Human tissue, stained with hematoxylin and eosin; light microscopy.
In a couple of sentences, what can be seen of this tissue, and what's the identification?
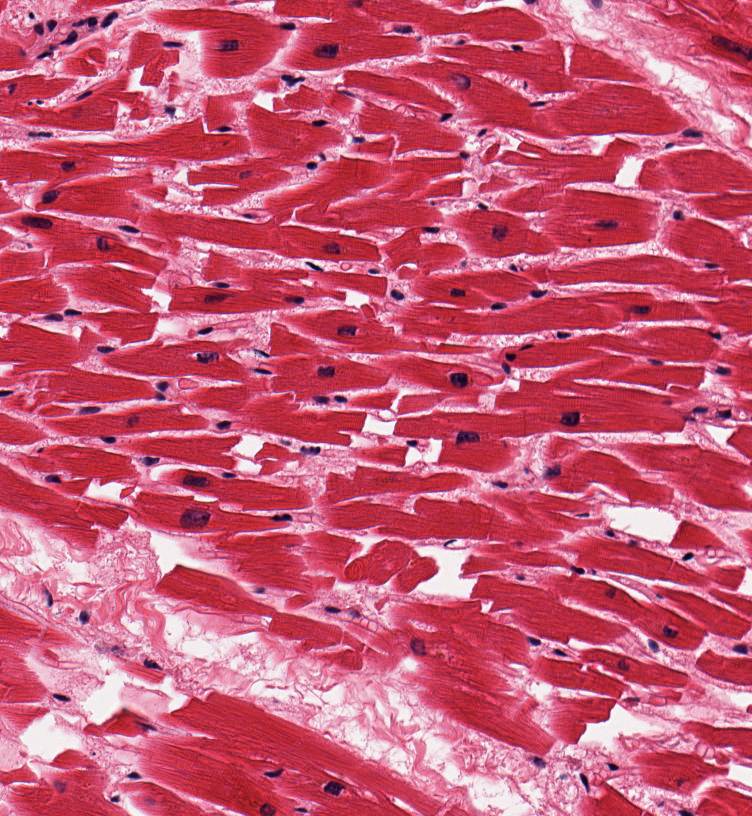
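Striated muscle fibres fill most of the field, running broadly left to right. Each cell has one central oval nucleus; its cytoplasm stains deep, even red. Small dark elongated nuclei lie singly in the narrow spaces between fibres. This is the left ventricle of the heart.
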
